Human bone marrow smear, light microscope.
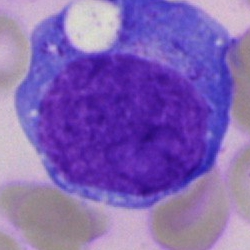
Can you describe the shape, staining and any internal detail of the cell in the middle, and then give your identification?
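The nucleus lies in the lower part of the cell, beneath a wider band of cytoplasm. One large round clear vacuole, holding a few tiny dark specks, sits at the upper left edge of the cytoplasm. This is a blast.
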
